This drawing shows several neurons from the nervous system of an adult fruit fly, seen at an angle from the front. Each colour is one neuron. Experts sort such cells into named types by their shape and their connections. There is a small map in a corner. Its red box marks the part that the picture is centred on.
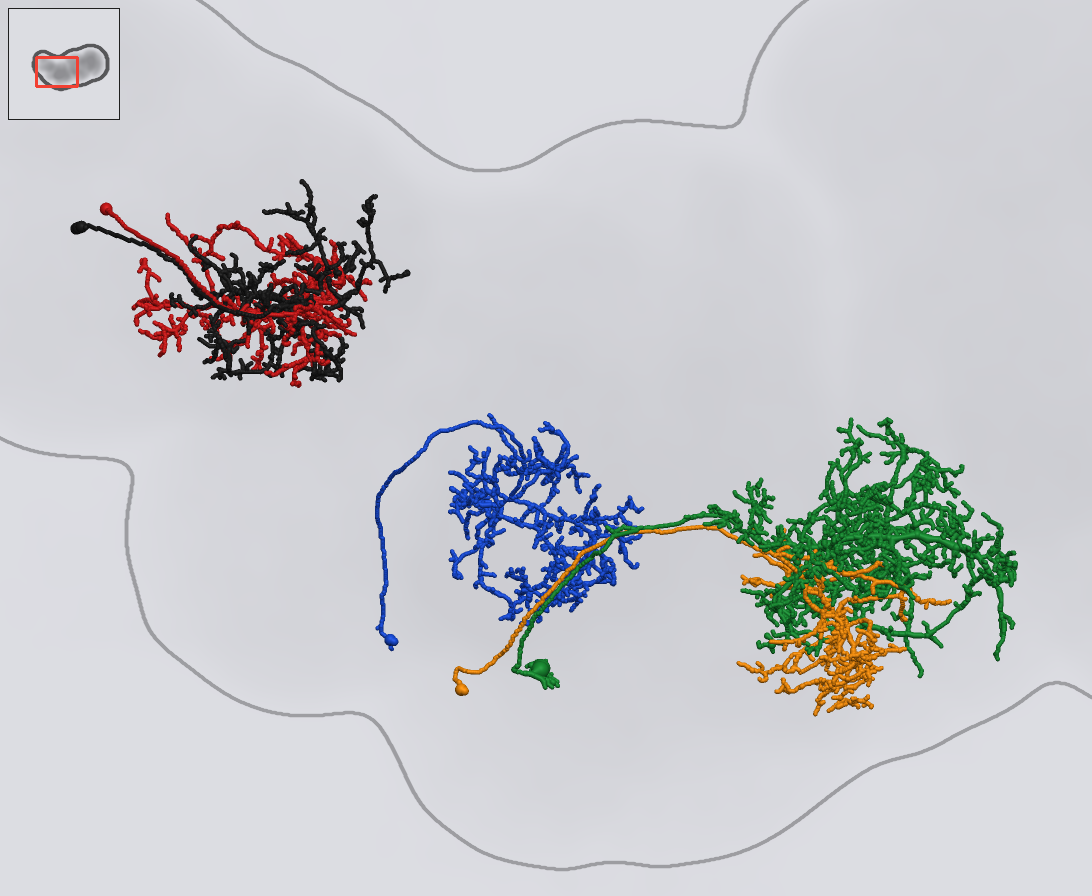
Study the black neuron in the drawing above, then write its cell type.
IN12B037_f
